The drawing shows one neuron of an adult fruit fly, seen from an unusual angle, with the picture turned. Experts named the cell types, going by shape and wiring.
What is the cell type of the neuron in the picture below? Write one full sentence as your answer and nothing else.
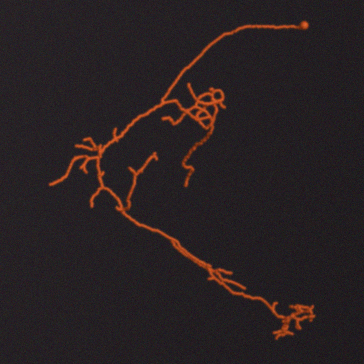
For this neuron, the cell type is WEDPN7B.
